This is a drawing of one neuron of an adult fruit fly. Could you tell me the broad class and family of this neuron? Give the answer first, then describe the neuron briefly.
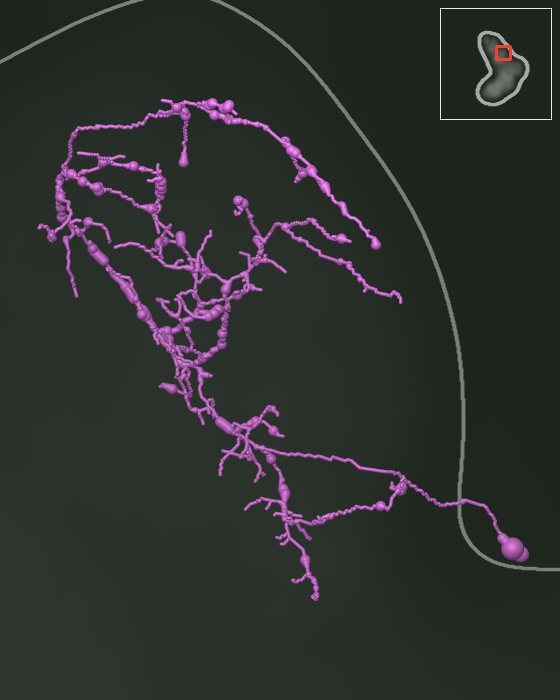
Its broad class is nerve-cord intrinsic neuron. Its family is hemilineage 08A. The cell body is at the lower right of the picture. Dozens of branch ends can be seen.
